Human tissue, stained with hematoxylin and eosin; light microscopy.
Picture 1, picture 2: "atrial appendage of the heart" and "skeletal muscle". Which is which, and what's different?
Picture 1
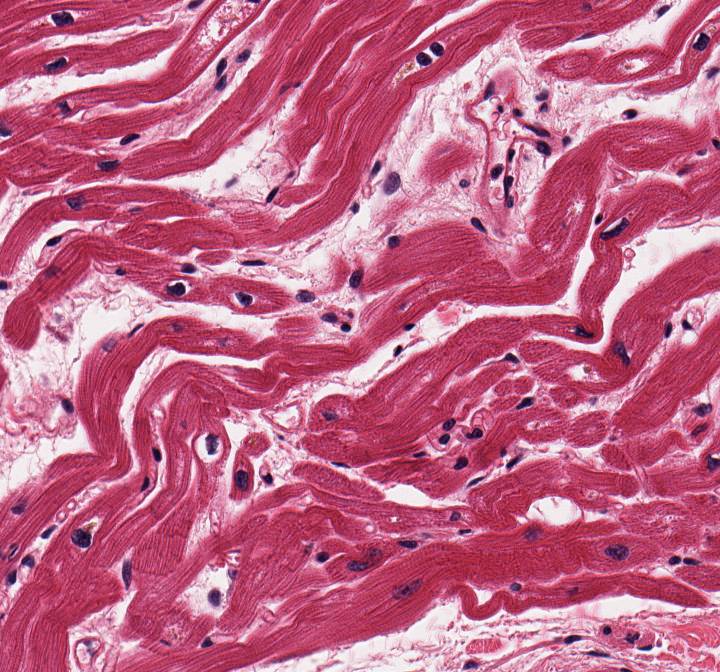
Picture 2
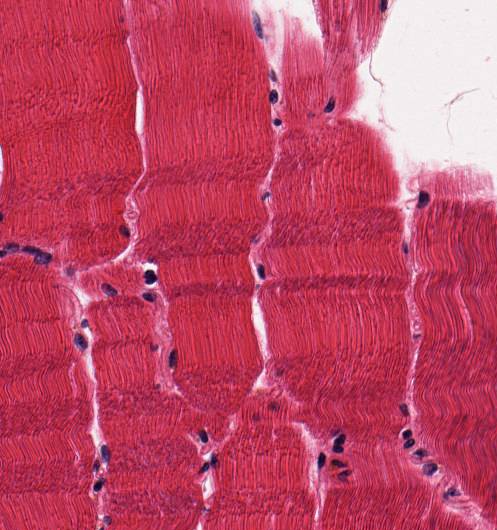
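Atrial appendage of the heart appears in picture 1, skeletal muscle in picture 2. In picture 1 many muscle fibres branch and join neighbouring fibres, whereas in picture 2 broad parallel fibres run from top to bottom, each with fine, closely spaced cross-striations across its width. Nuclei lie centrally in picture 1, several flanked by a pale clear zone, but in picture 2 the small dark nuclei lie along the fibre edges, in the narrow gaps between fibres.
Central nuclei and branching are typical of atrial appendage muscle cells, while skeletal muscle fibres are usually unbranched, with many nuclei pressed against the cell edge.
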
